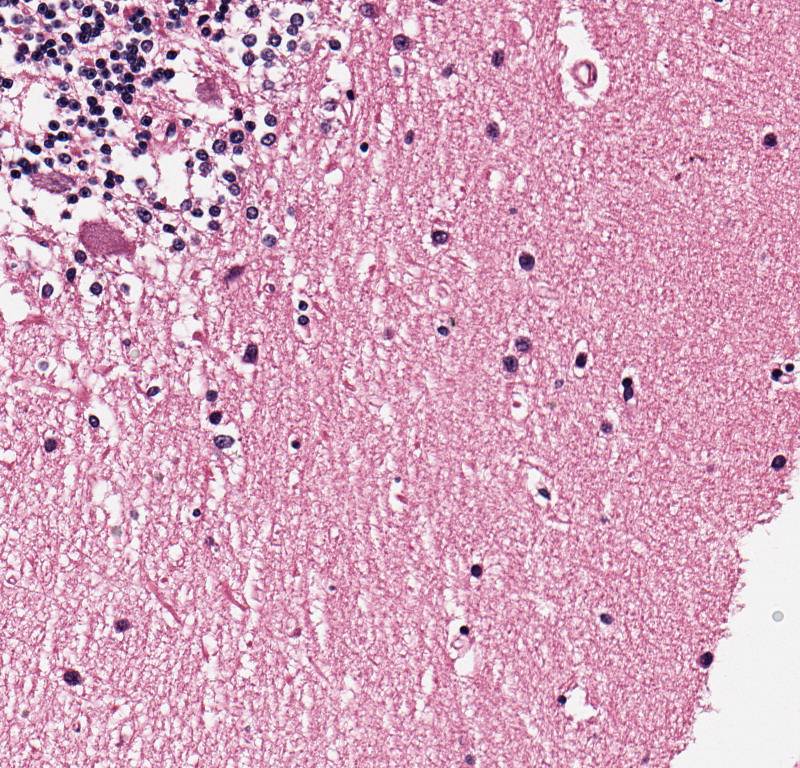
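Cerebellum, haematoxylin and eosin stain. A dense crowd of small, round, darkly stained nuclei fills the upper left corner, with a few large neuron cell bodies with pink cytoplasm at its margin. The rest of the field is pale pink, fine fibrillary neuropil with only sparse scattered nuclei.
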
